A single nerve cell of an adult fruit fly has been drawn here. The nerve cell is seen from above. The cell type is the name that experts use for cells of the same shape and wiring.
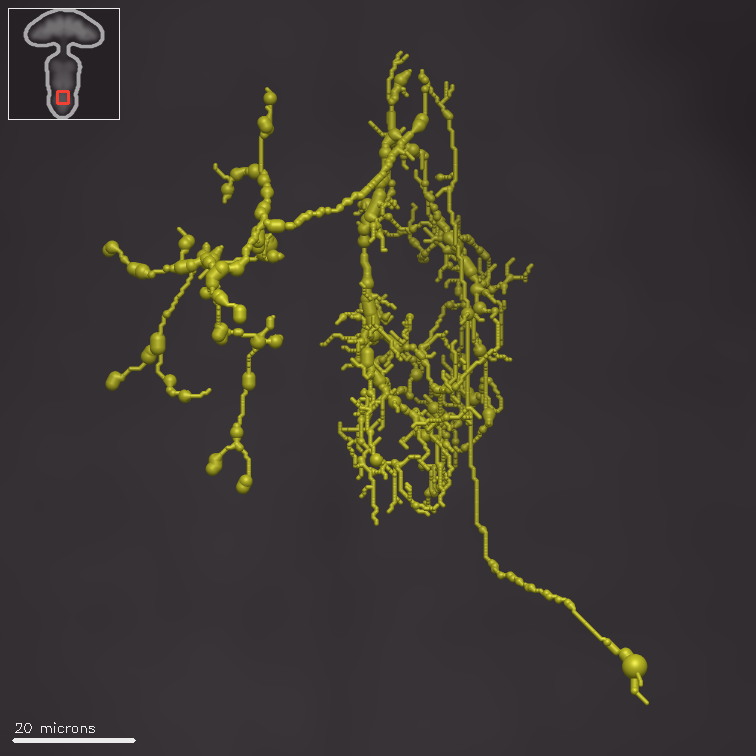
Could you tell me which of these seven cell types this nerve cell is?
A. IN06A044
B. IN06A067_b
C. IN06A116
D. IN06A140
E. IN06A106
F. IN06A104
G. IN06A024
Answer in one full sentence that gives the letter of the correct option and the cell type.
The matching cell type for the nerve cell is option E, IN06A106.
